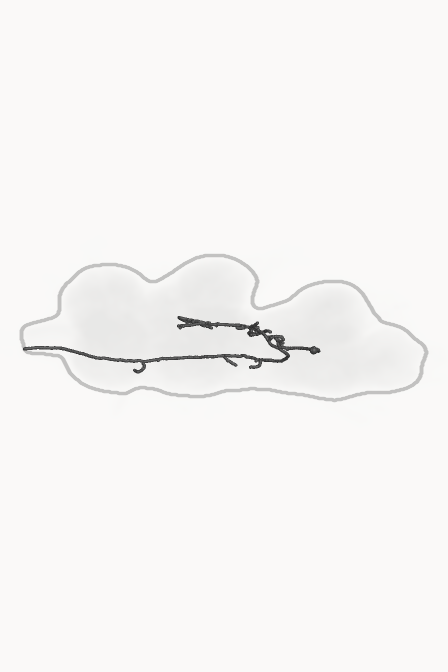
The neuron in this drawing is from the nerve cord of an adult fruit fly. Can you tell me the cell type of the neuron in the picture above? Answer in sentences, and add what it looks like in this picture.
The cell type is AN07B089. This is an ascending neuron. As drawn here it is more than twice as wide as it is tall.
